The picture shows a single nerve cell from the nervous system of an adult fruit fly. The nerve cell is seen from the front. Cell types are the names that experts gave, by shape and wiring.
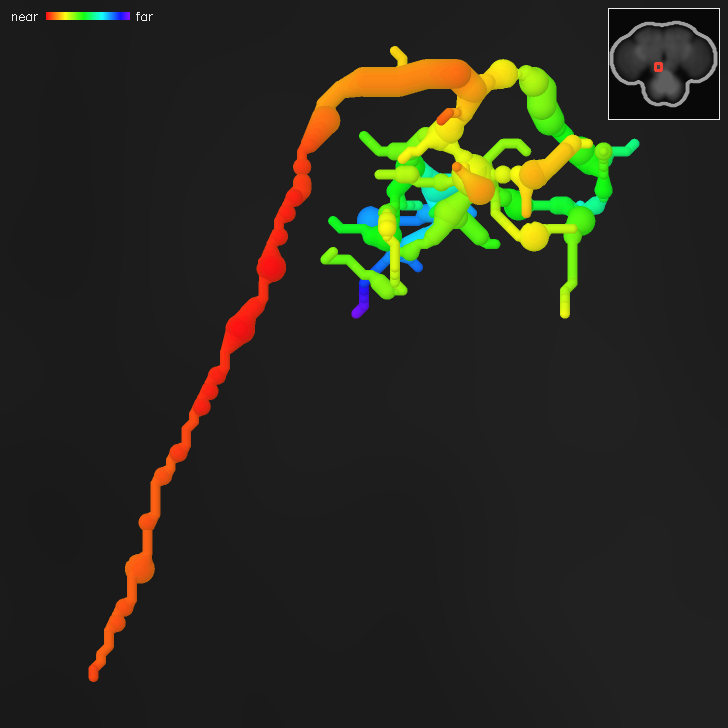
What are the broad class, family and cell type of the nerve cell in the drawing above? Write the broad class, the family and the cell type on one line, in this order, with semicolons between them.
sensory neuron entering the brain; ENS; ENS3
